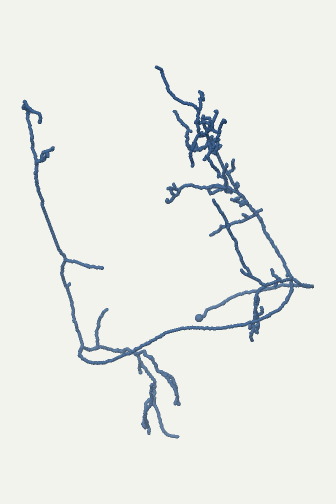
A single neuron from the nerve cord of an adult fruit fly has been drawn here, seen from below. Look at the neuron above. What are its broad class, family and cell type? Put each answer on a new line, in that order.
nerve-cord intrinsic neuron
hemilineage 19B
IN19B071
